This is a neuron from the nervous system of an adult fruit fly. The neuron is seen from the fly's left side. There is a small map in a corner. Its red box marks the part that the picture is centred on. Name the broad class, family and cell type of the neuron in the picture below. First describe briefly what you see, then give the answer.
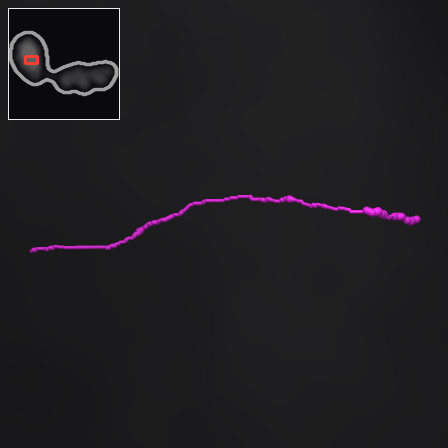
There are a dozen or fewer branch ends. In this view it is more than twice as wide as it is tall. This is a photoreceptor or other optic-lobe sensory neuron. The name of its family is class visual. Its cell type is R8y.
